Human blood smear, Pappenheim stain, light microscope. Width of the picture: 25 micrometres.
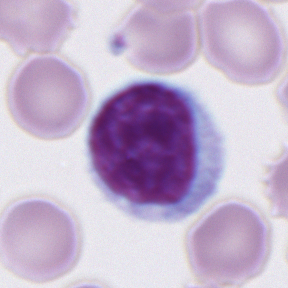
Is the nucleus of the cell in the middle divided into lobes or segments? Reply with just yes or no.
No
